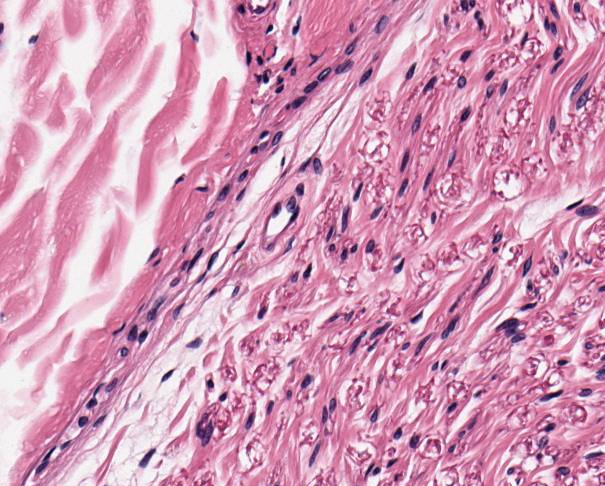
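Tibial nerve. First, a diagonal boundary from lower left to upper right divides pale banded tissue, left, from cellular spindle-cell tissue, right. Second, thick eosinophilic bands in the upper left hold very few nuclei and are parted by wide white clefts. Third, closely packed elongated nuclei form a narrow band along the boundary. Fourth, the right half has numerous small rounded clear spaces holding wisps of pale pink material.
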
